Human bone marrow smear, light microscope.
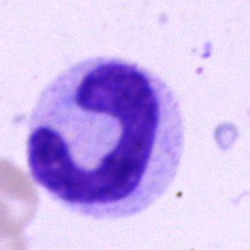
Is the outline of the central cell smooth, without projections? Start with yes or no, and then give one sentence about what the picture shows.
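Yes. The cell outline is round and smooth.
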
